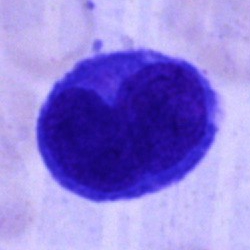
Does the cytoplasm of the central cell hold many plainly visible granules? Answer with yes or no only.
No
